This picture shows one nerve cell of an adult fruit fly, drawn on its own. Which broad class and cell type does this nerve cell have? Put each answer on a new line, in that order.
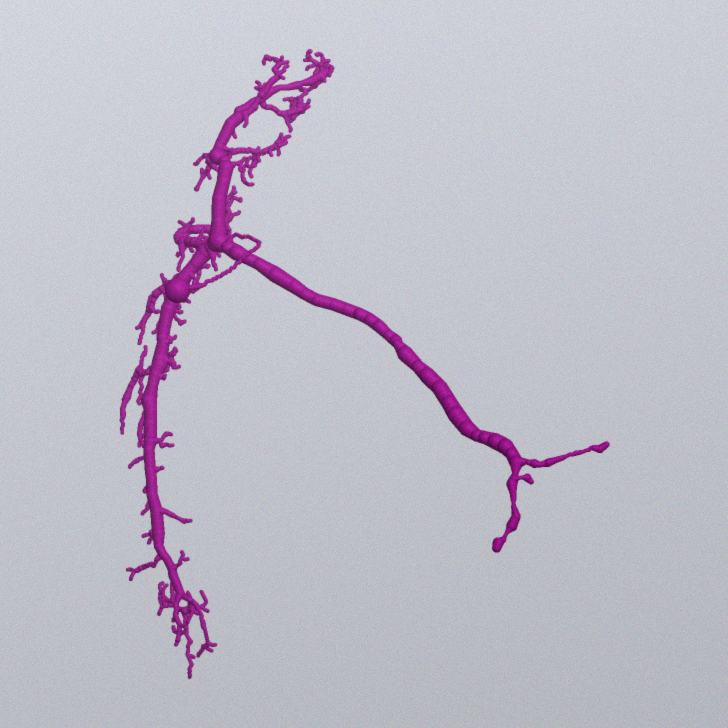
visual projection neuron
VS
